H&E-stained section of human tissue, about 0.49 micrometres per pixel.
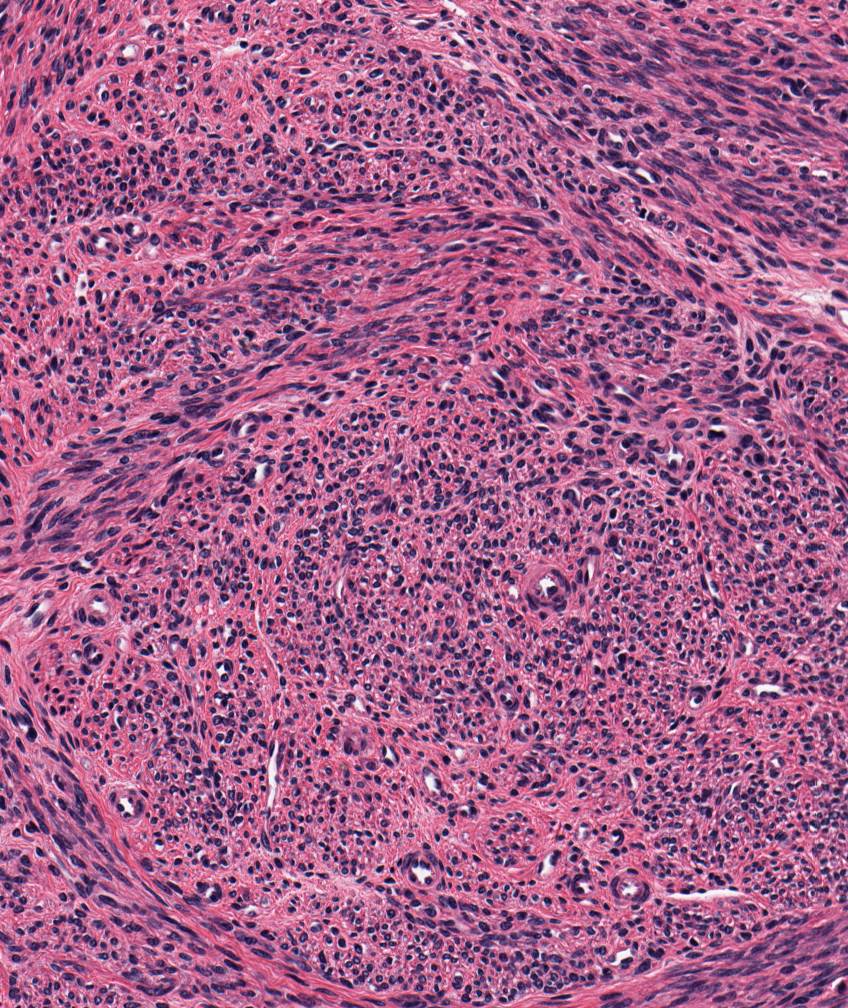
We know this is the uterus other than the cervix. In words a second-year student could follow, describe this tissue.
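Within the nodule, the cells have small, round to oval, dark nuclei and scant pale cytoplasm, with fine pink collagen fibres running between individual cells. Small round vessels with narrow lumens are scattered through it, and cells are wrapped concentrically around them, as in the lower centre. Around the nodule, spindle cells run in fascicles that curve along its edge, most clearly at top and bottom of the field.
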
